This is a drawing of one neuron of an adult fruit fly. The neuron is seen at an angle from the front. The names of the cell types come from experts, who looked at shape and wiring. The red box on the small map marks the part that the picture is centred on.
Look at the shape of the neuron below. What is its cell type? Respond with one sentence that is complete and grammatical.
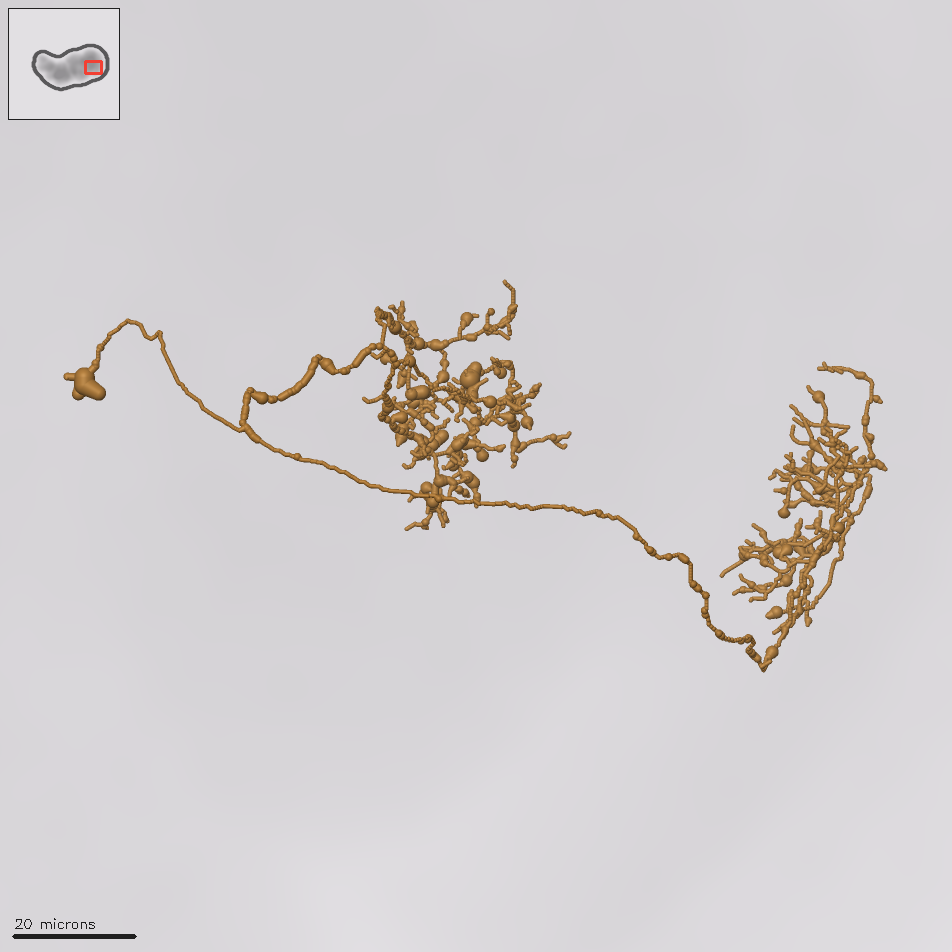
The cell type name for this neuron is MeLo13.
